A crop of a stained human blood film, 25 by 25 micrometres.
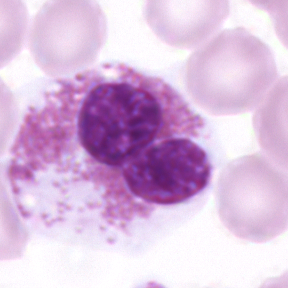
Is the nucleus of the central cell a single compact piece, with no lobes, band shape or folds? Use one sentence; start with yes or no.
No, the nucleus has been divided into two or more segments.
